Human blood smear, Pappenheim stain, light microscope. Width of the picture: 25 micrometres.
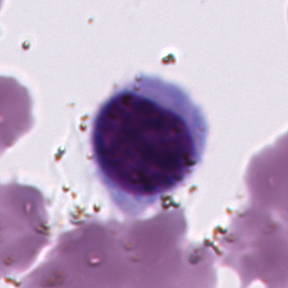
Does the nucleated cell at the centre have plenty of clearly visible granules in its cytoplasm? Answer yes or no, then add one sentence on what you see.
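No. The cytoplasm shows no granules.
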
